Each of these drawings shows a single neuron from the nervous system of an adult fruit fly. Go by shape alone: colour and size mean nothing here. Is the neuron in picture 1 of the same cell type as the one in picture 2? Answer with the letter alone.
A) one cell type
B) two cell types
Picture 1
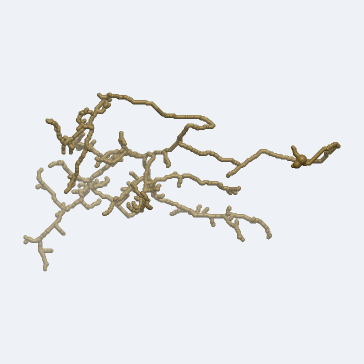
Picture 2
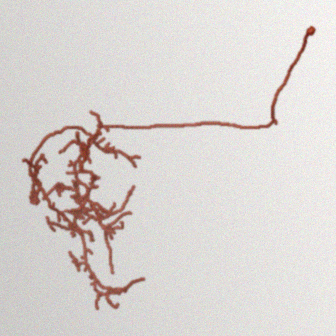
A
